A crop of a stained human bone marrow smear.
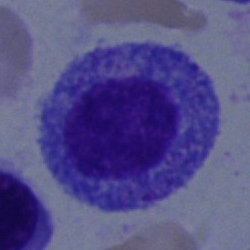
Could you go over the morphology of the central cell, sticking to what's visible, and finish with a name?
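Outline round, edge finely ragged. Broad ring of blue cytoplasm around the nucleus on all sides. Cytoplasm speckled throughout with fine purplish granules. No vacuoles visible. Cell: promyelocyte.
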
